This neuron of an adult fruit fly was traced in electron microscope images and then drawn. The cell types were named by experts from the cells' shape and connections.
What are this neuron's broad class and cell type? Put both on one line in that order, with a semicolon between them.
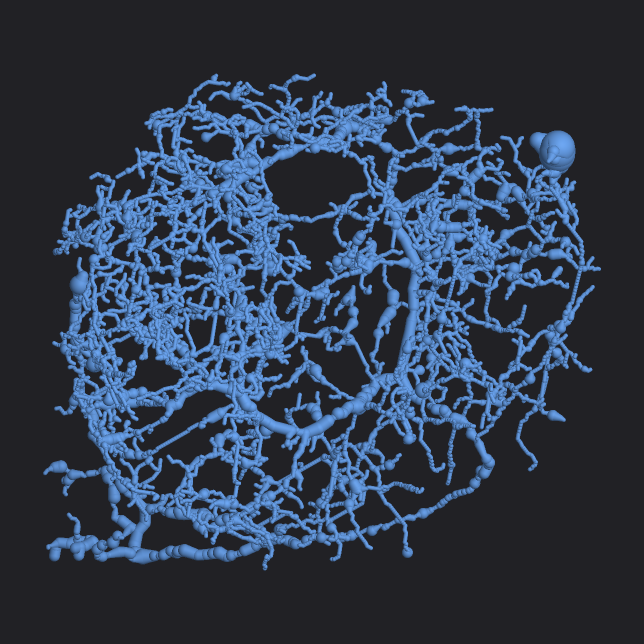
central-brain intrinsic neuron; AVLP592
